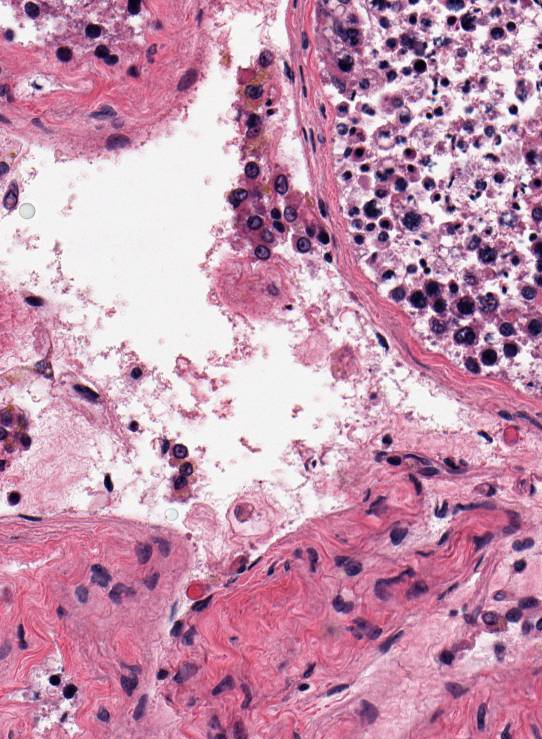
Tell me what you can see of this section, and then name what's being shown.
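In the tubule at upper right, most cells carry small round nuclei that stain densely dark. Within the central clear space, small clusters of round cells with dark round nuclei lie free, detached from any wall. Granular yellow-brown pigment lies among cells at upper middle and left edge. The lower field holds dense, wavy, bright pink collagenous tissue with scattered dark oval to elongated nuclei. This is testis.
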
